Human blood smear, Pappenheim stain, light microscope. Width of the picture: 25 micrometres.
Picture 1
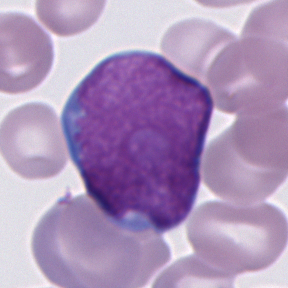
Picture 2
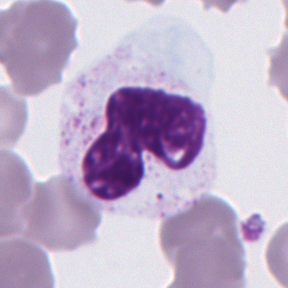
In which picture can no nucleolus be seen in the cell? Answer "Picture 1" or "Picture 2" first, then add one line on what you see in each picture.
Picture 2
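In picture 1: One pale round nucleolus lies near the centre of the nucleus.
In picture 2: No nucleoli are visible in the nucleus.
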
